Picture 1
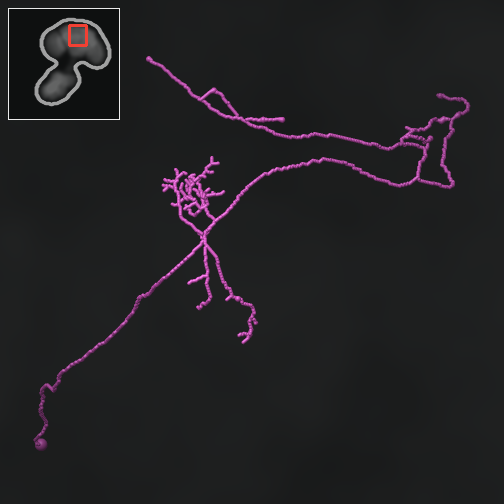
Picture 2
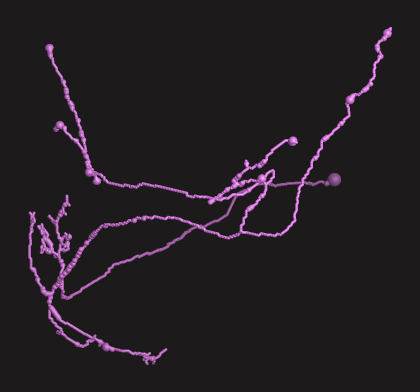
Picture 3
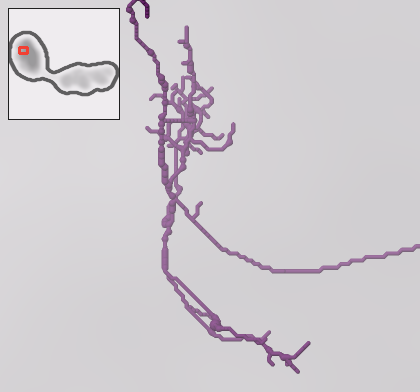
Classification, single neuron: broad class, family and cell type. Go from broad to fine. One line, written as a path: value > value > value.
central-brain intrinsic neuron > class CX > FS3_b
